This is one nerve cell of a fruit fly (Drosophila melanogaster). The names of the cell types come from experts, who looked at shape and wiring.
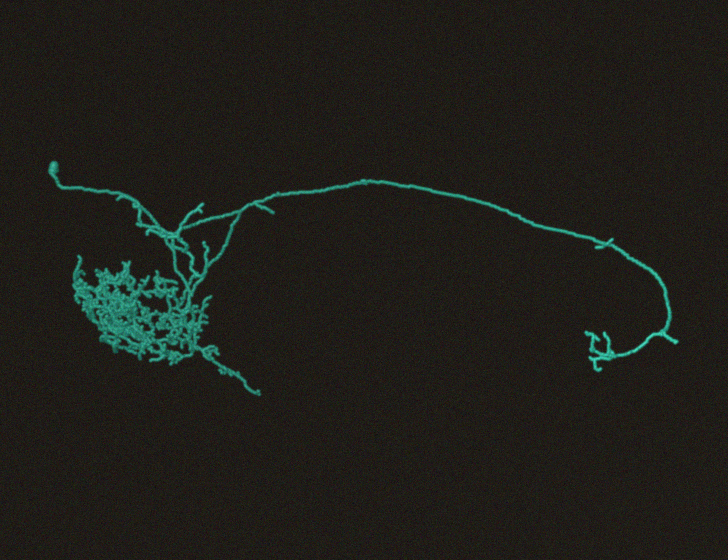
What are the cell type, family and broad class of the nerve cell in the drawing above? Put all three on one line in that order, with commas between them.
AVLP263, hemilineage VLPl&d1_lateral, central-brain intrinsic neuron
